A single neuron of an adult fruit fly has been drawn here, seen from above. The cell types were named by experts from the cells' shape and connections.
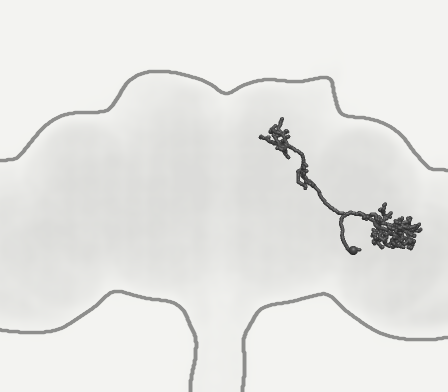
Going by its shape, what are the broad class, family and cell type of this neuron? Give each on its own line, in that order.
central-brain intrinsic neuron
hemilineage VLPd&p1_posterior
LHPD2a1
